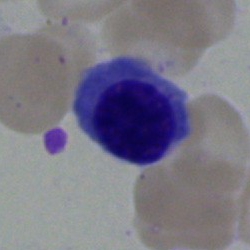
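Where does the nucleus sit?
Off-centre toward the lower right, I'd say, leaving the broadest cytoplasm at the upper left.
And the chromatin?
Dark purple, and dense throughout the nucleus.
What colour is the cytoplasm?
A fairly deep blue, inside an outline that looks somewhat irregular and angular rather than smoothly round.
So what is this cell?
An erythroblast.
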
